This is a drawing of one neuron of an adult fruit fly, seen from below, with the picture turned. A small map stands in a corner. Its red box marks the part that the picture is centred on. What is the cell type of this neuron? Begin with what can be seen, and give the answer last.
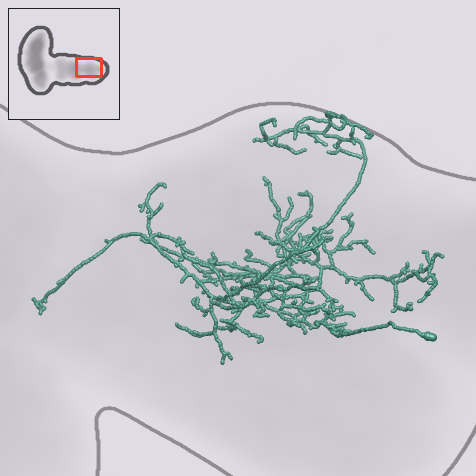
Dozens of branch ends can be seen. In this view it is wider than it is tall. Its broad class is nerve-cord intrinsic neuron. Its cell type is IN04B054_c.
